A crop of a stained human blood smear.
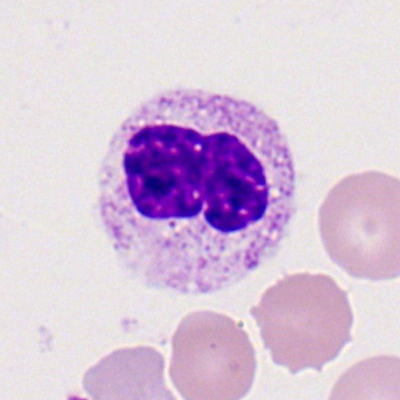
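Segmented neutrophil, the central cell in a stained human blood smear. The nucleus of this segmented neutrophil has two lobes lying side by side and sits near the centre of the cell. The chromatin is dark purple and coarsely clumped. Fine pinkish-lilac granules fill the cytoplasm.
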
